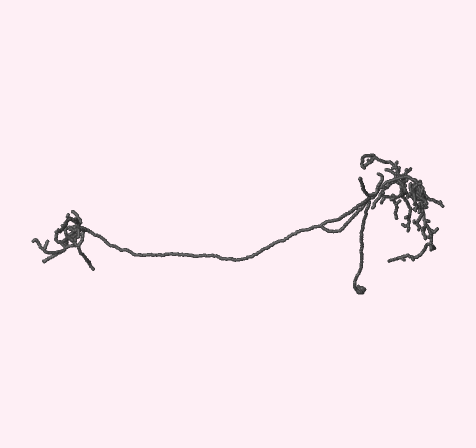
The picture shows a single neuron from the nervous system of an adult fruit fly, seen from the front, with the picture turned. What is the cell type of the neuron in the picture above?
CB1980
